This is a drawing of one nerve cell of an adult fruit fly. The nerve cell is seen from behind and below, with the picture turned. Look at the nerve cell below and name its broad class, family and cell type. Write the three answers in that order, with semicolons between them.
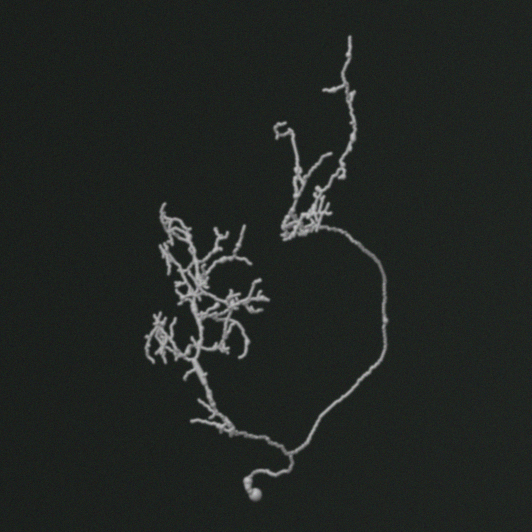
central-brain intrinsic neuron; hemilineage SLPav1_medial; PLP067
